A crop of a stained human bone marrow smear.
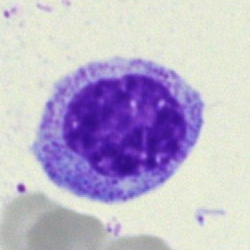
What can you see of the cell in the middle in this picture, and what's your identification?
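Nucleus slightly off-centre; wider cytoplasmic rim toward lower left. Chromatin dark purple, coarsely clumped, with small paler gaps. Cytoplasm pale blue-lilac, filled with fine purple granules. Cell: myelocyte.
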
